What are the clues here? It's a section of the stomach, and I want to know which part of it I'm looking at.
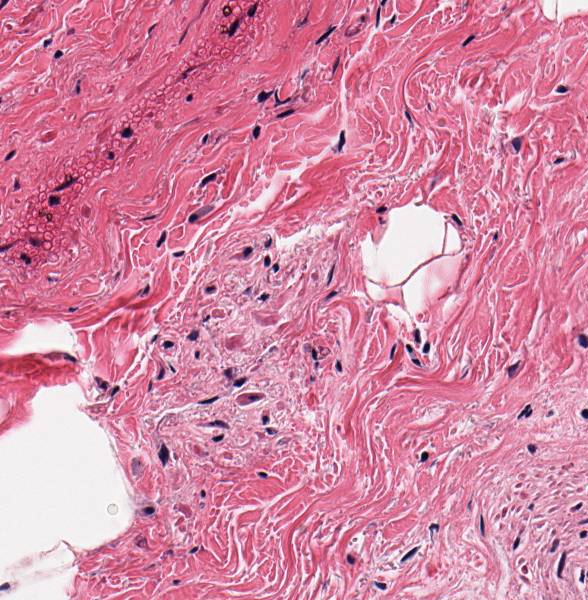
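Answer: dense connective tissue. Wavy pink collagen bundles in varied directions fill most of the field, with dark elongated spindle-shaped nuclei between them.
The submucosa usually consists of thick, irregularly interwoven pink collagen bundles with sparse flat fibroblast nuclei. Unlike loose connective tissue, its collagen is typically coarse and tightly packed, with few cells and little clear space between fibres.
Centre-left: a paler, looser area with faintly bluish matrix and more nuclei. No epithelium anywhere in the field.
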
